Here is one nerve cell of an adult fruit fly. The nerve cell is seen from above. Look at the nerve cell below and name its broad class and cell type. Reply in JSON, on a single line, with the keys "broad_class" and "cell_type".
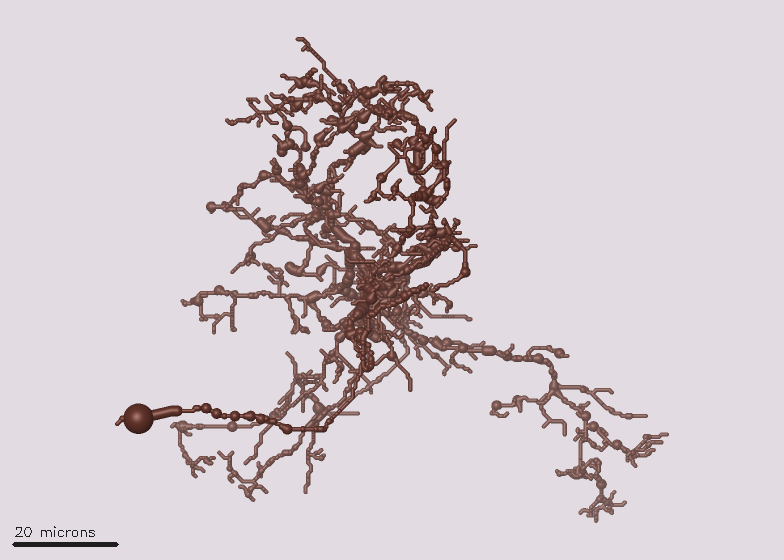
{"broad_class": "central-brain intrinsic neuron", "cell_type": "SLP248"}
